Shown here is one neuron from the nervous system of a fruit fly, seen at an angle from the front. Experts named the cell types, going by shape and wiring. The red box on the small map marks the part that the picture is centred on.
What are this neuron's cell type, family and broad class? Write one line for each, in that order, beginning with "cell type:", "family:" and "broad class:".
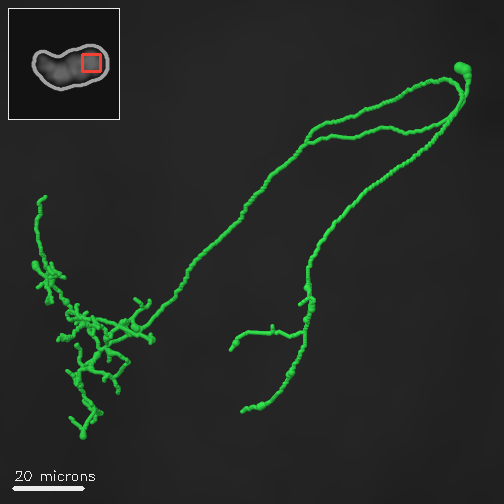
cell type: WED038
family: hemilineage SLPa&l1_lateral
broad class: central-brain intrinsic neuron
